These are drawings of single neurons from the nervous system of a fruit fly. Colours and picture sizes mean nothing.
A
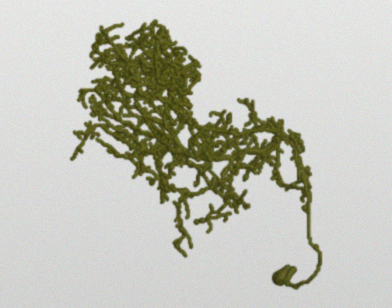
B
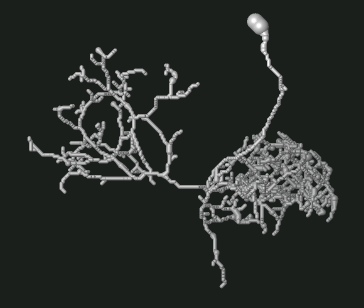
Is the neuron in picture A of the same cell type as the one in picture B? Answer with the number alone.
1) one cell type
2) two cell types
2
